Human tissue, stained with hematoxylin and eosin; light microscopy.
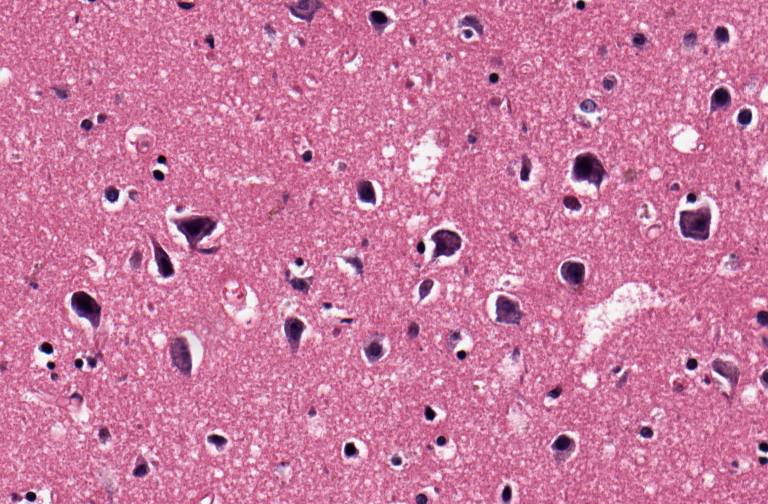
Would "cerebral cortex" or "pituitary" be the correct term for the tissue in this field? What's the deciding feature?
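Cerebral cortex, not pituitary. Cells scattered singly on a pink, finely granular background; no glands, tubules or lining layers. Larger cells angular or triangular, dark purple; some taper into a single pointed process at one pole, as at left of field. Small round dark nuclei outnumber the larger angular cells.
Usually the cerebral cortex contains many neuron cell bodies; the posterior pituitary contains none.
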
